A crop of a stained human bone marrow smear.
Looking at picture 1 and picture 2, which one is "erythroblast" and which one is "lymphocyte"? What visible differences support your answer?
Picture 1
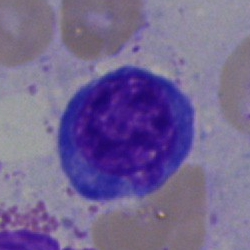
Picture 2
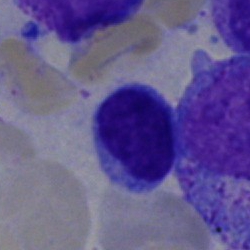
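As I read them, picture 1 is the erythroblast and picture 2 the lymphocyte. Picture 1's outline is roughly round with a few slightly angular stretches; picture 2's is smooth and oval. In the erythroblast the nucleus sits off-centre toward the upper right, leaving the widest band of cytoplasm at the lower left. In the lymphocyte the cytoplasm is only a thin crescent, widest along the lower edge.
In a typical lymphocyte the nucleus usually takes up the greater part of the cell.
The chromatin differs too: coarse and clumped with small paler gaps in the erythroblast, dense and dark purple in the lymphocyte.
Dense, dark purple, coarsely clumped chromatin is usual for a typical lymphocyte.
I see no nucleoli in the lymphocyte.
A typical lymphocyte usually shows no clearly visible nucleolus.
The erythroblast's cytoplasm is a deep, intense blue; the lymphocyte's is blue. Neither shows granules, and the erythroblast has no vacuoles either.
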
